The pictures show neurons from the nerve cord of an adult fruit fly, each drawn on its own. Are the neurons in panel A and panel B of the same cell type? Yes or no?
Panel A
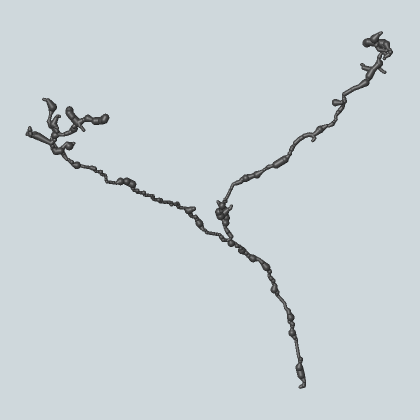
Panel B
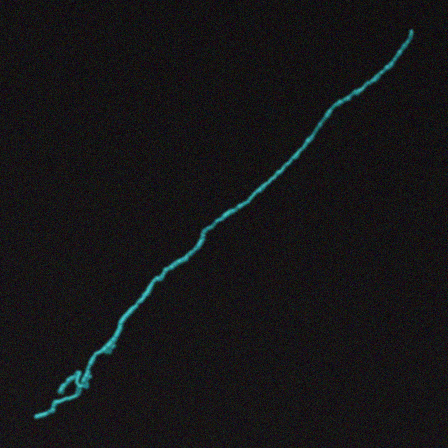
no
